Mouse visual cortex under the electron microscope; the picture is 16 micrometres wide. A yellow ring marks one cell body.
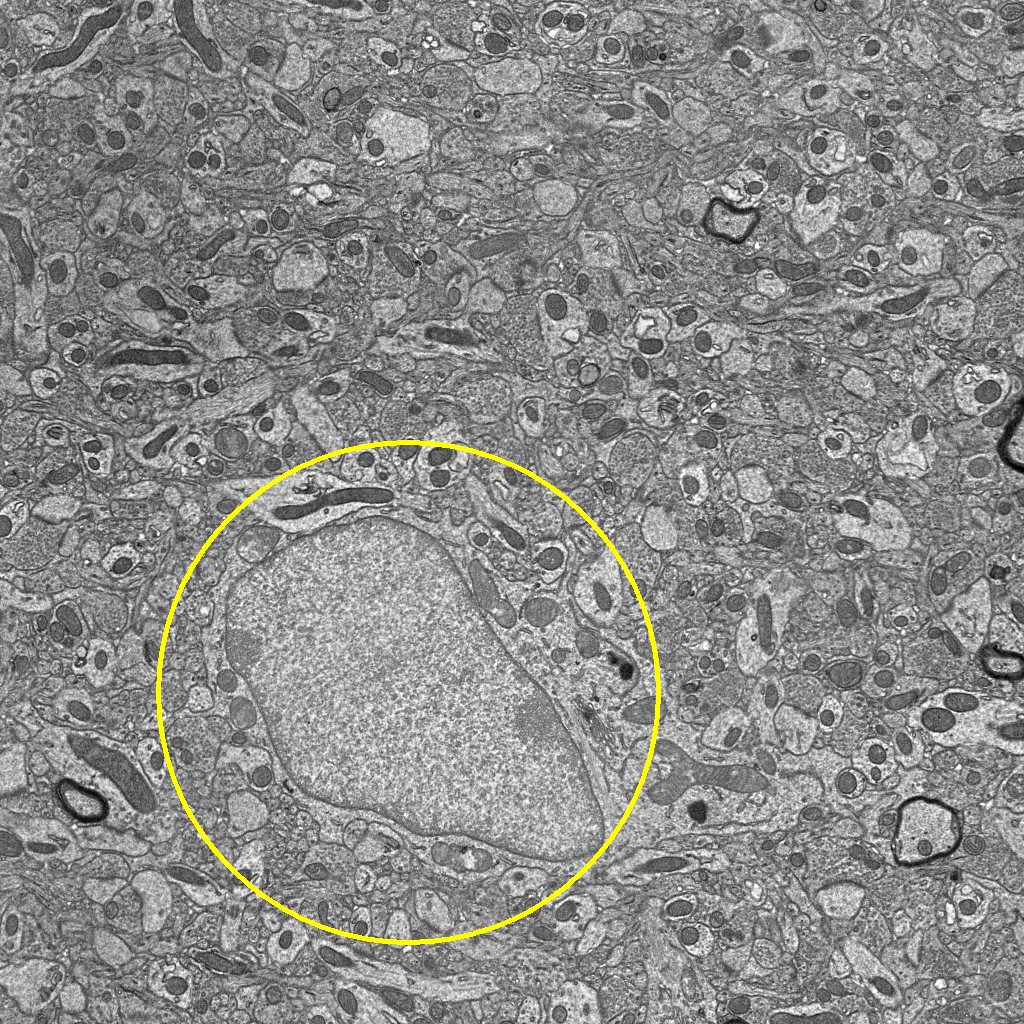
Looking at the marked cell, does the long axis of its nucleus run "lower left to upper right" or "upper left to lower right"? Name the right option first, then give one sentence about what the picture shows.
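Upper left to lower right. The nucleus is elongated, with its long axis running from upper left to lower right.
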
